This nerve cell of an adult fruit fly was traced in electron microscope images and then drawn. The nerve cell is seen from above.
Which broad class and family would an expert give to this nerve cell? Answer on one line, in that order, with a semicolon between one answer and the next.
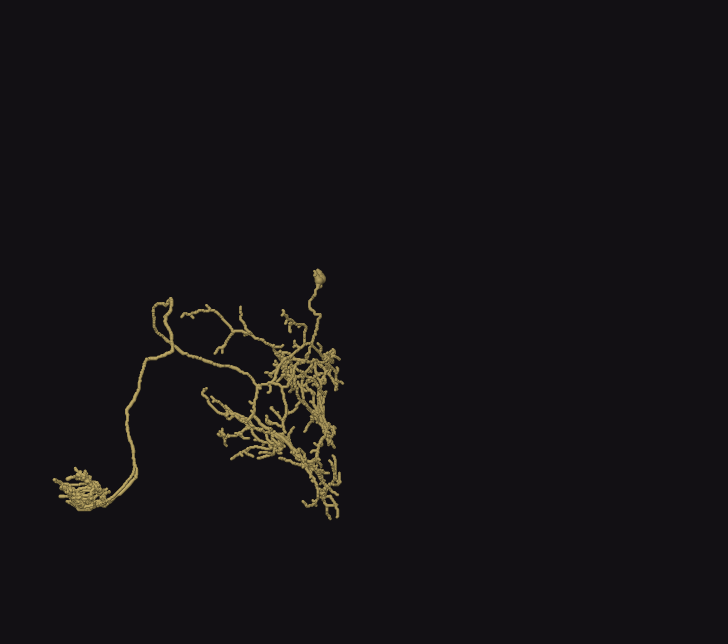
visual centrifugal neuron; hemilineage MX3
